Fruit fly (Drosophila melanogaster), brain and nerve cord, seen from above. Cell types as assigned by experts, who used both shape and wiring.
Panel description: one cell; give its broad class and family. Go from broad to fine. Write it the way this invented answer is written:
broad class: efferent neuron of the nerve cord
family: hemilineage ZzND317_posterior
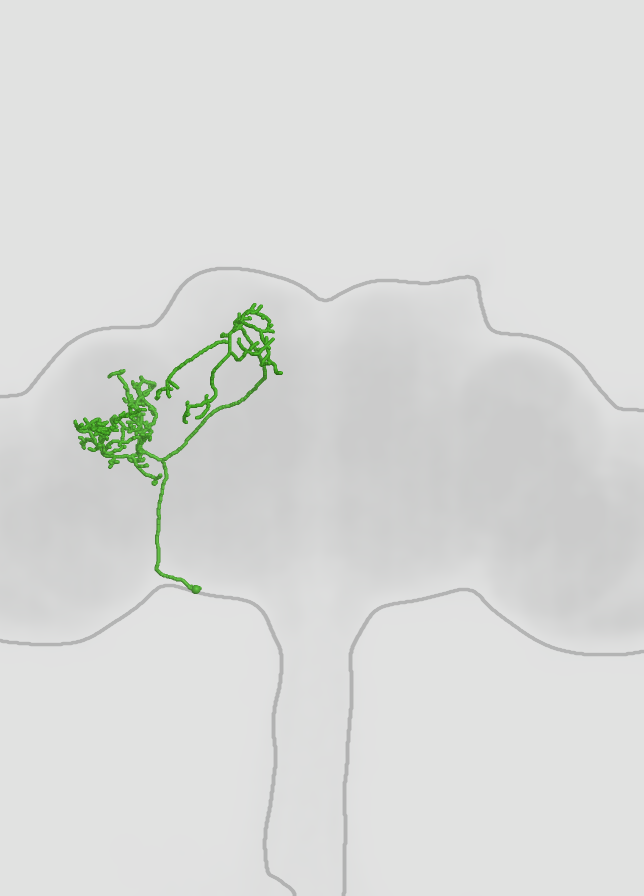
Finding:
broad class: central-brain intrinsic neuron
family: hemilineage VLPl&p1_posterior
